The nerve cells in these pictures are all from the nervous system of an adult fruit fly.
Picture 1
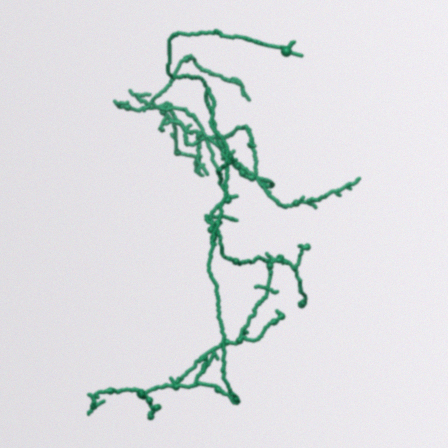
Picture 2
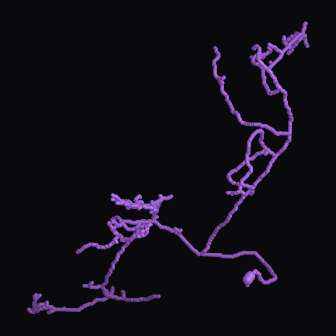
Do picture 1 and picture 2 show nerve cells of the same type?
yes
